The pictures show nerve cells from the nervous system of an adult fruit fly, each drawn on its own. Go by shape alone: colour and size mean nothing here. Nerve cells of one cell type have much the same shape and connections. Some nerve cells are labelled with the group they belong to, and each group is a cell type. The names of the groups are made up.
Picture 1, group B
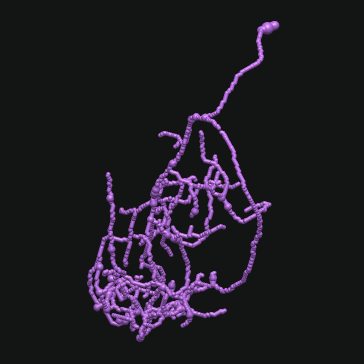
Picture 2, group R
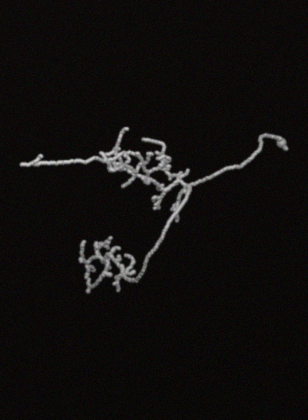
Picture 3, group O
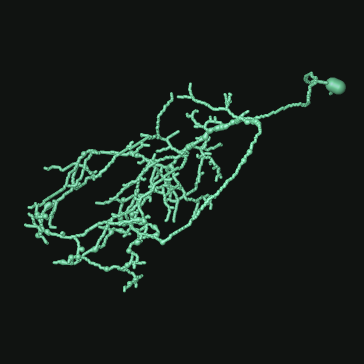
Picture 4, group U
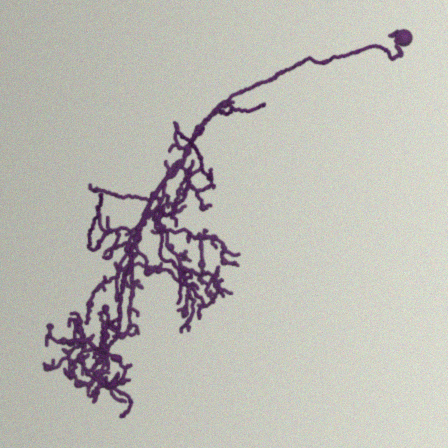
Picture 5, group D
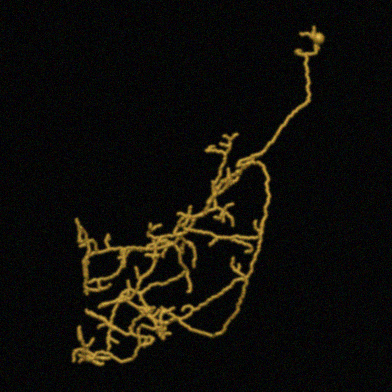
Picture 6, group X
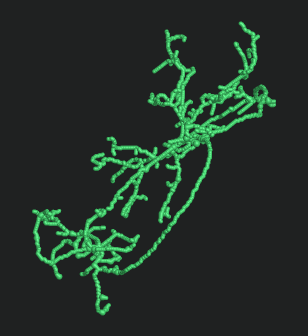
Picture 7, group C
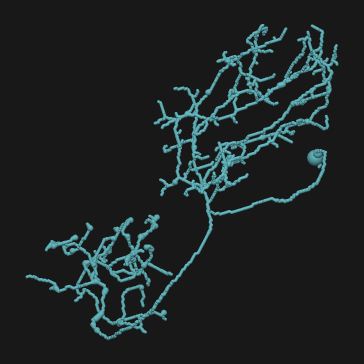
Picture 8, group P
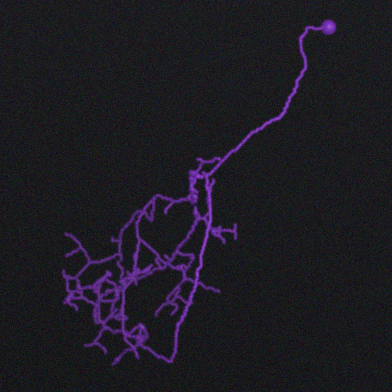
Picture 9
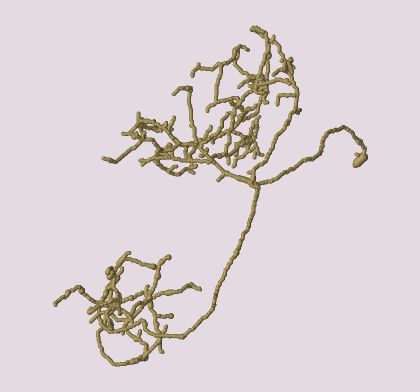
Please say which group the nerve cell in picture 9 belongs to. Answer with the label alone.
group C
